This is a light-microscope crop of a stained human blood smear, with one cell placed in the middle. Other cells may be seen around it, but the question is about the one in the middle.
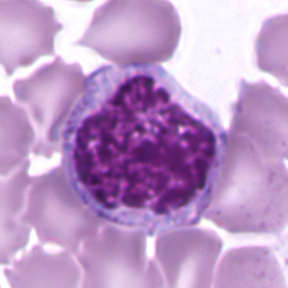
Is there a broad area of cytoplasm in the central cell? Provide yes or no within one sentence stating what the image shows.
No, a narrow rim is all the cytoplasm this cell has.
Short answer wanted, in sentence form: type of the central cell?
Centred in the crop is a myelocyte.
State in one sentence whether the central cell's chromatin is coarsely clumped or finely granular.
Its chromatin is clumped in a coarse pattern.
